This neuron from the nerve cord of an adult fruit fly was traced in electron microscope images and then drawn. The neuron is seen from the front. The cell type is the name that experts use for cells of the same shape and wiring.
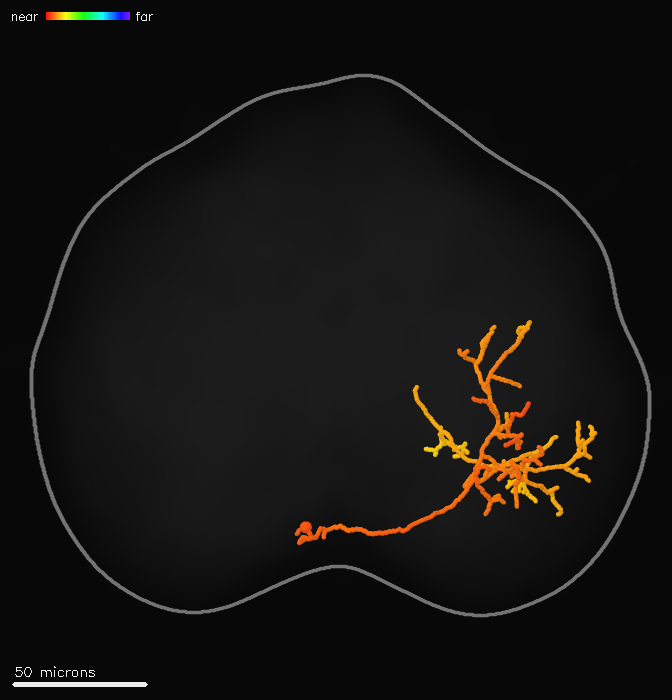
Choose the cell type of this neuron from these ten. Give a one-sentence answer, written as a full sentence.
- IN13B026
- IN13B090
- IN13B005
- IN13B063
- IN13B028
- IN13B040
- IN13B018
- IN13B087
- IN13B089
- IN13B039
The cell type designation of this neuron is IN13B040.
